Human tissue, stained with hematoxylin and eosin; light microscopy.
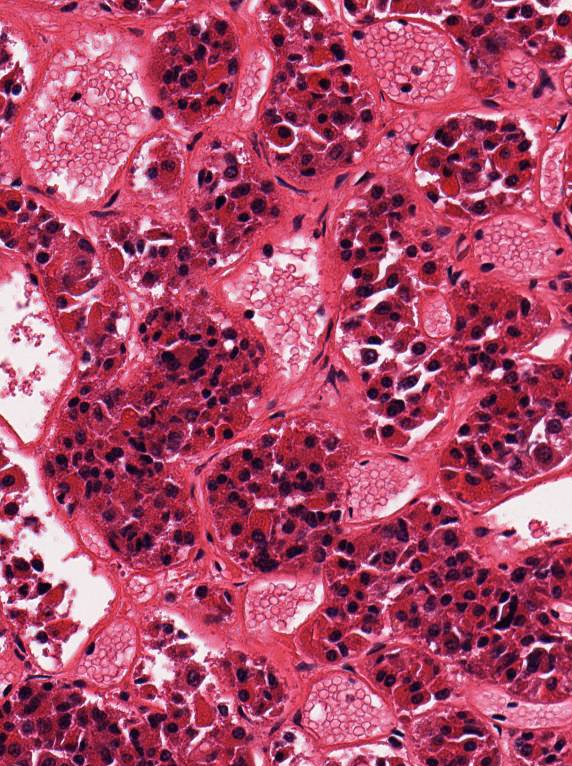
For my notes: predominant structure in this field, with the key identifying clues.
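Answer: the pars distalis of the pituitary. First, arrangement: throughout, the cells form rounded nests divided by thin pink fibrous septa.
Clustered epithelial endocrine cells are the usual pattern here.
Second, cytoplasm: the nest cells stain deeply eosinophilic and look dense.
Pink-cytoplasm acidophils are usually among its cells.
Third, nuclei: in the nests they are small, round, dark and fairly uniform; the septa hold a few slender, elongated dark ones.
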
